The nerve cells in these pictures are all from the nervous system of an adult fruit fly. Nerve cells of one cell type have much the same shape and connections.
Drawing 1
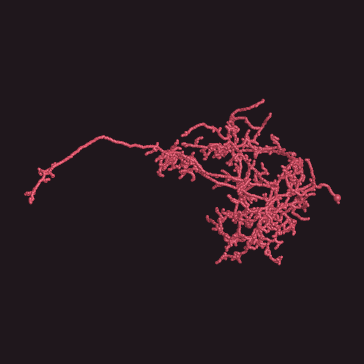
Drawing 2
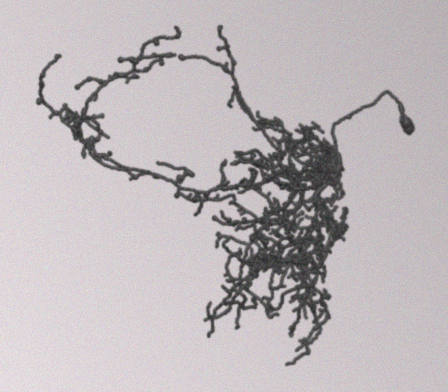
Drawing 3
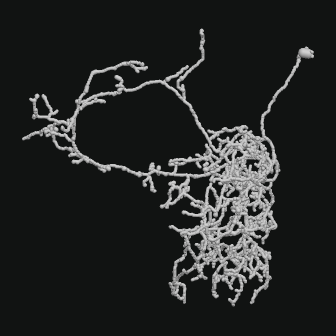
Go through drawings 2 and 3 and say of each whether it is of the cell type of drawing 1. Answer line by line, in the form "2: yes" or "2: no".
2: no
3: no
